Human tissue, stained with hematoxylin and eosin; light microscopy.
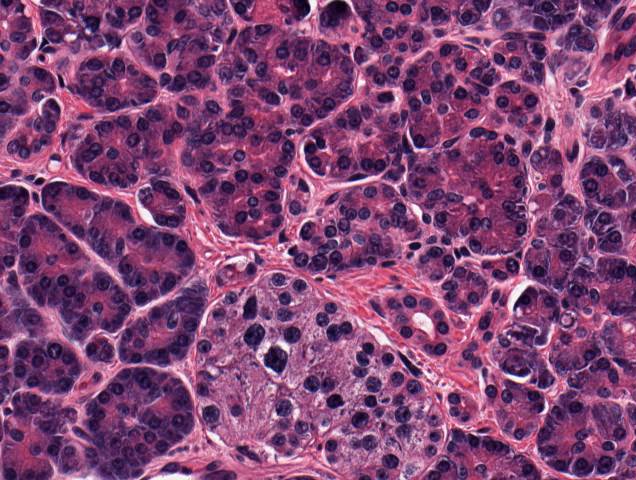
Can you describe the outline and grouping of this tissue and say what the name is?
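Closely packed rounded cell groups fill the field, separated by thin pink fibrous strands. In the lower centre lies a rounded cluster of cells with paler cytoplasm. Narrow white clefts, consistent with shrinkage artefact, part some groups from the strands. This is pancreas.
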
